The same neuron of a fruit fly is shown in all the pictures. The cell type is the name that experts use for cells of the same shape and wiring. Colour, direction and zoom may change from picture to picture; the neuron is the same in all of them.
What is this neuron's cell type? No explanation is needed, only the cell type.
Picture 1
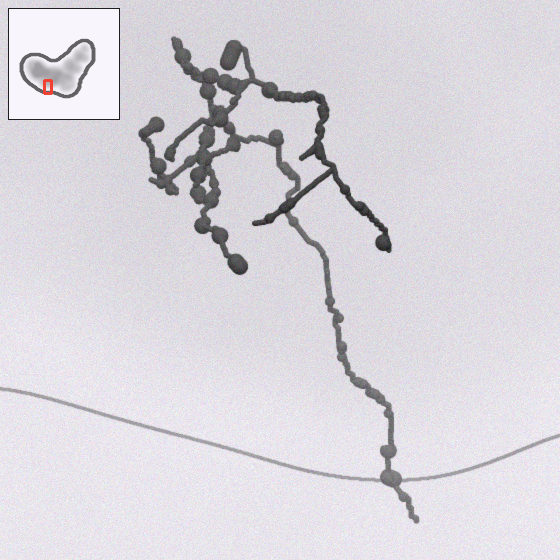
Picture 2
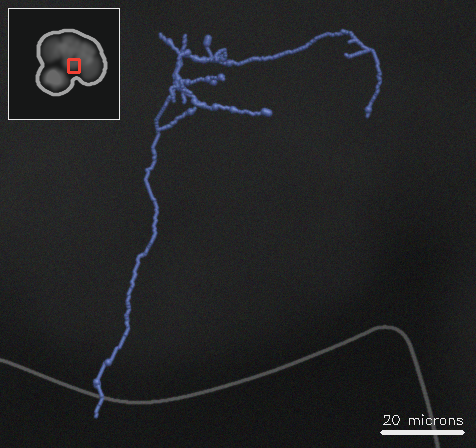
LB2b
